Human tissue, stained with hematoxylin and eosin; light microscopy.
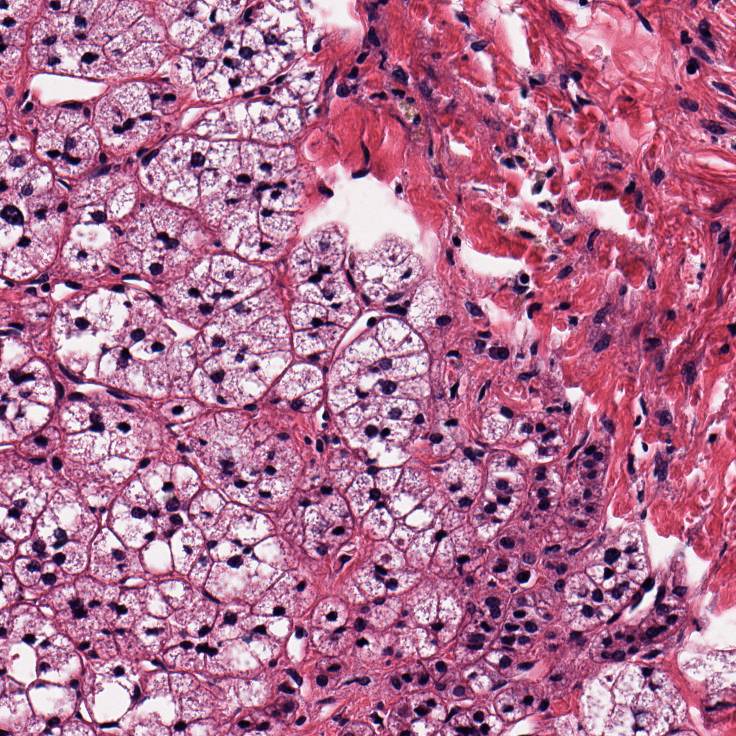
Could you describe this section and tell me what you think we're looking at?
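A sheet of large pale cells occupies the left and lower two-thirds of the field, grouped into rounded nests outlined by thin pink septa. These cells have small, round, dark-staining nuclei. The upper right corner is filled by dense eosinophilic fibrous tissue containing elongated spindle-shaped nuclei. This is adrenal gland.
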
